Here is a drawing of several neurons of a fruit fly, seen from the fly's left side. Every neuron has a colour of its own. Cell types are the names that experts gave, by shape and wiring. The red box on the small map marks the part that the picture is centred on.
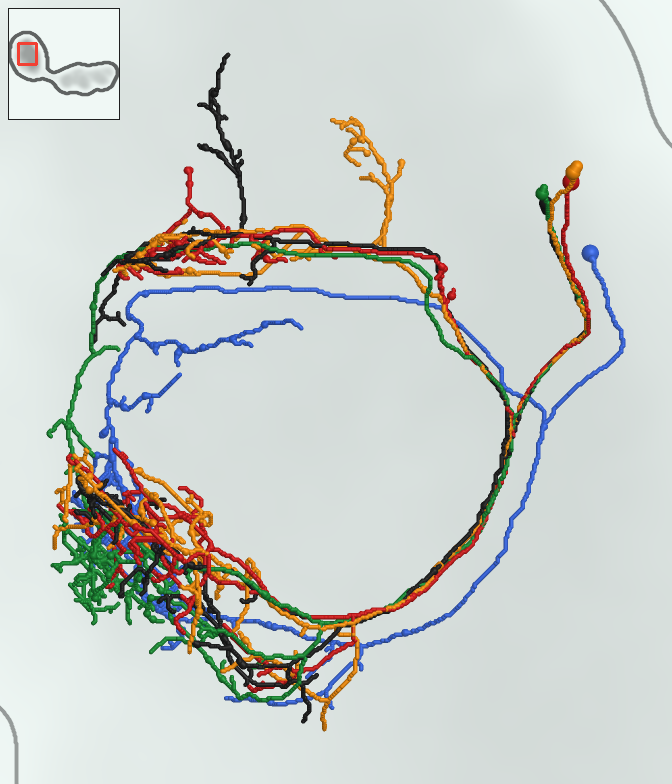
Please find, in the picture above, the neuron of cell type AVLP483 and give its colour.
orange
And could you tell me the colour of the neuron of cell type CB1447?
green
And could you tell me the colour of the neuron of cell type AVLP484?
red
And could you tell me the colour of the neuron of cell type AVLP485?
black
